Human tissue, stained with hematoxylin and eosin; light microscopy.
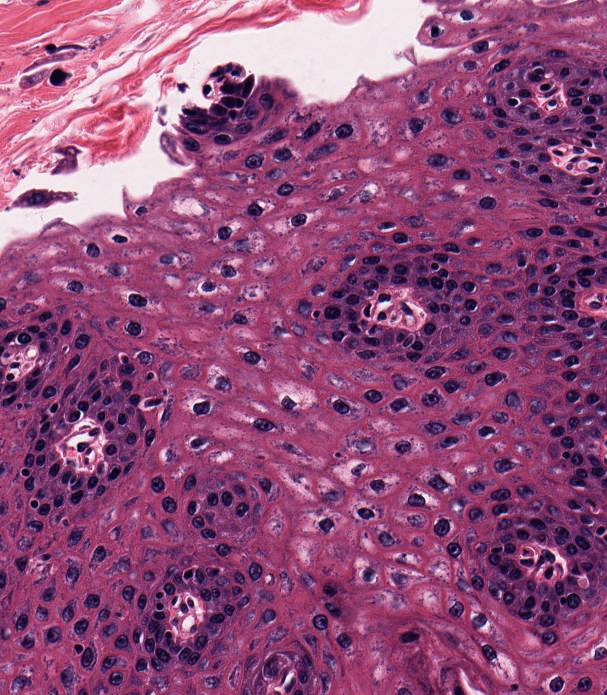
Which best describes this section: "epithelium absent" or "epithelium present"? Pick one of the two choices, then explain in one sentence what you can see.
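Epithelium present. Several small round cores of loose connective tissue, each holding a capillary, lie as islands scattered within the epithelium.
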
